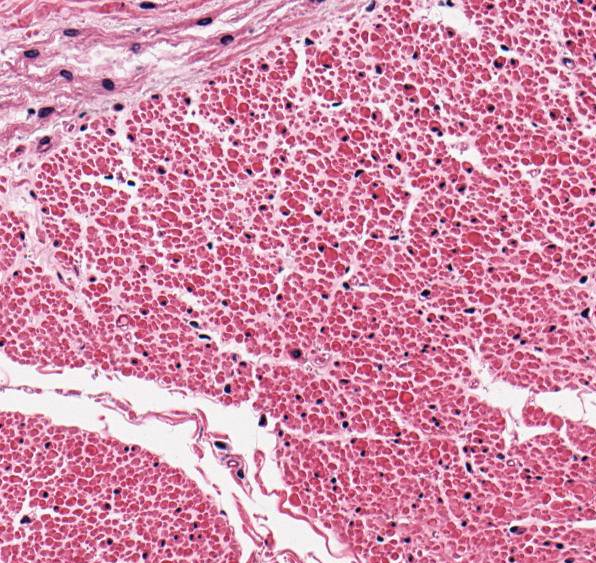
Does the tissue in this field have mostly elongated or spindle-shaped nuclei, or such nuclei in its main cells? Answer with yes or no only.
No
